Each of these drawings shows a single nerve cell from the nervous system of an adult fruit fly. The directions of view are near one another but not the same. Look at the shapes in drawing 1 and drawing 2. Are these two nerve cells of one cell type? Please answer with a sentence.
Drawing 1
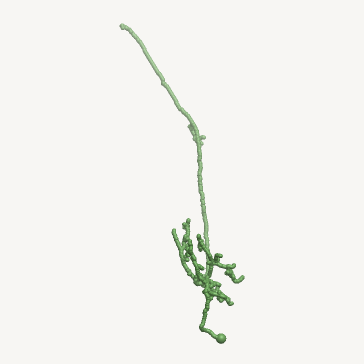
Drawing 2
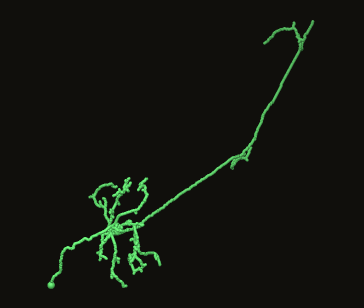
They are of the same cell type.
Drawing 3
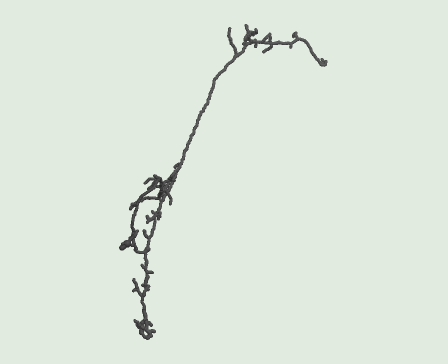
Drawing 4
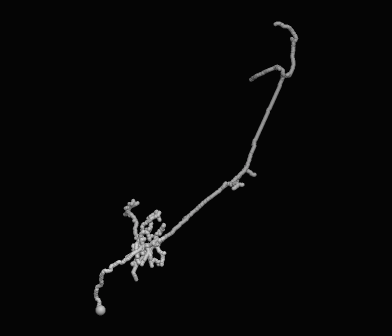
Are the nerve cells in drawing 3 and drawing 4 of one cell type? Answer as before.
They are of different cell types.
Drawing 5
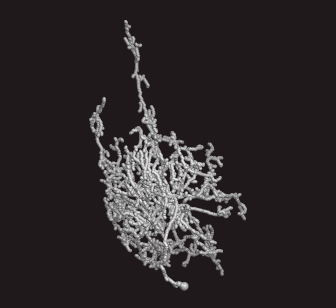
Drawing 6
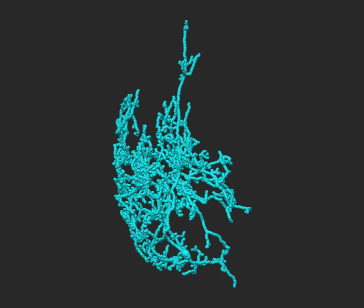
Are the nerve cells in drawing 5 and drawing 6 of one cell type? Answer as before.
They are of the same cell type.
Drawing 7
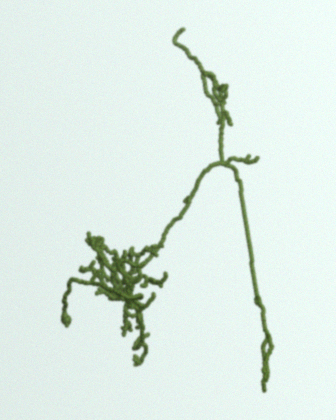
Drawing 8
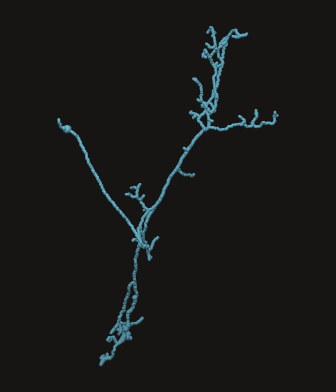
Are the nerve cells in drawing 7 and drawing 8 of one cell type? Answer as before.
They are of different cell types.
